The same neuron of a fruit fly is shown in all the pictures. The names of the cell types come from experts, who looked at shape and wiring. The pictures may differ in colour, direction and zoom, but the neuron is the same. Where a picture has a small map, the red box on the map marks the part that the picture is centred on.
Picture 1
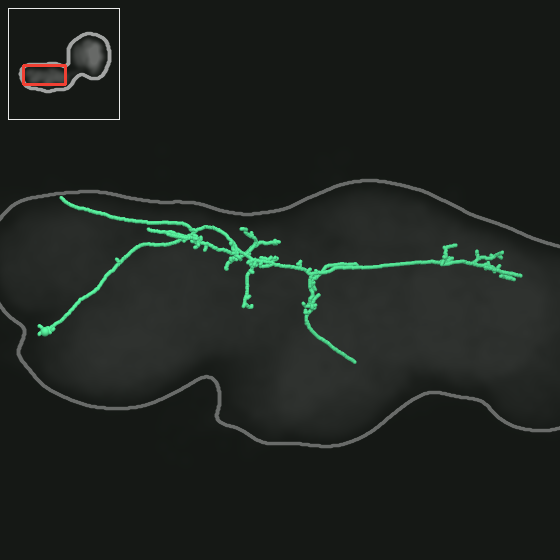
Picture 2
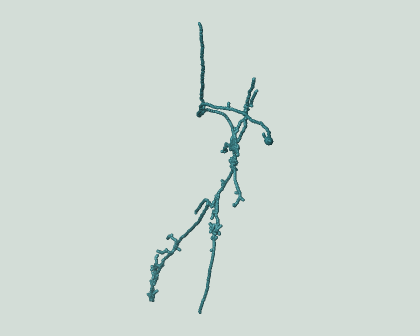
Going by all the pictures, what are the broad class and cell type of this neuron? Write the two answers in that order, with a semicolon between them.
efferent neuron of the nerve cord; ENXXX226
